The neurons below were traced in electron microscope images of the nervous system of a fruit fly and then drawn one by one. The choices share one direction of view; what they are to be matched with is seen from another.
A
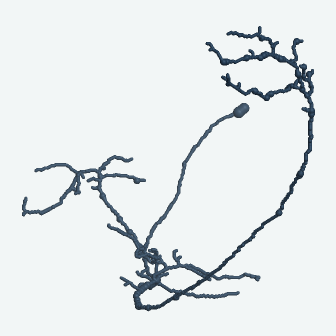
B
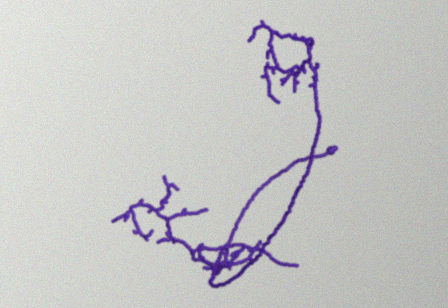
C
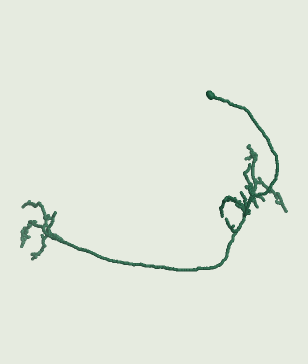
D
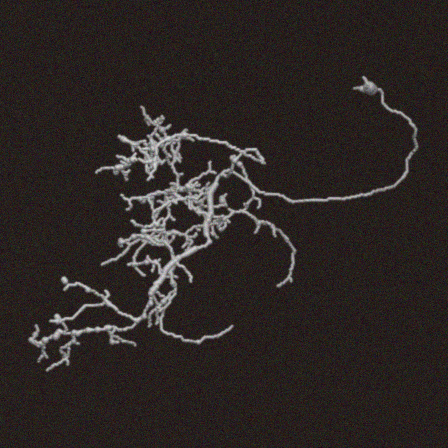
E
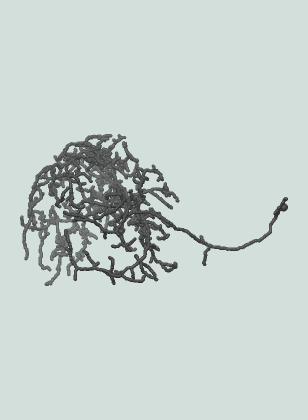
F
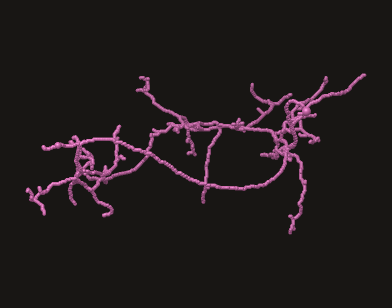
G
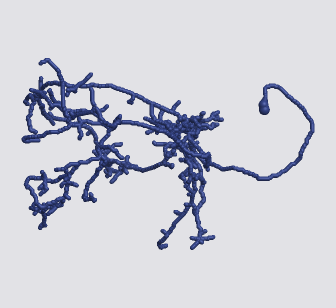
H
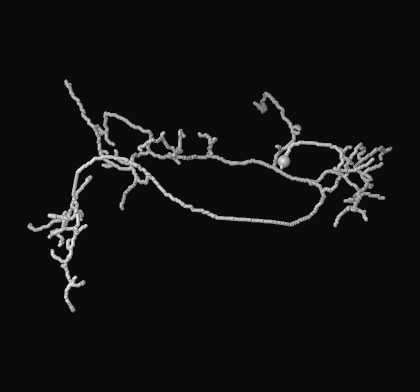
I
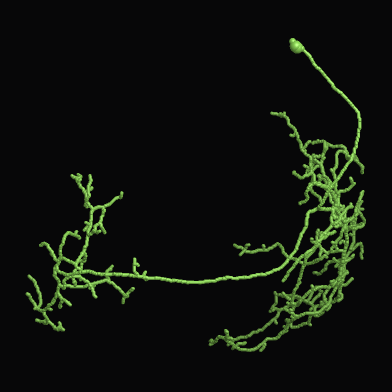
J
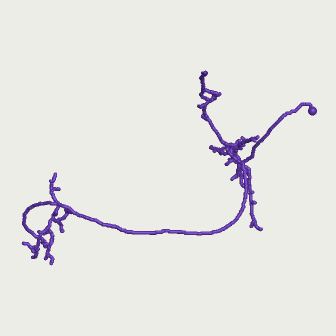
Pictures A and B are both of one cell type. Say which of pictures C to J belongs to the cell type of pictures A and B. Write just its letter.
C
